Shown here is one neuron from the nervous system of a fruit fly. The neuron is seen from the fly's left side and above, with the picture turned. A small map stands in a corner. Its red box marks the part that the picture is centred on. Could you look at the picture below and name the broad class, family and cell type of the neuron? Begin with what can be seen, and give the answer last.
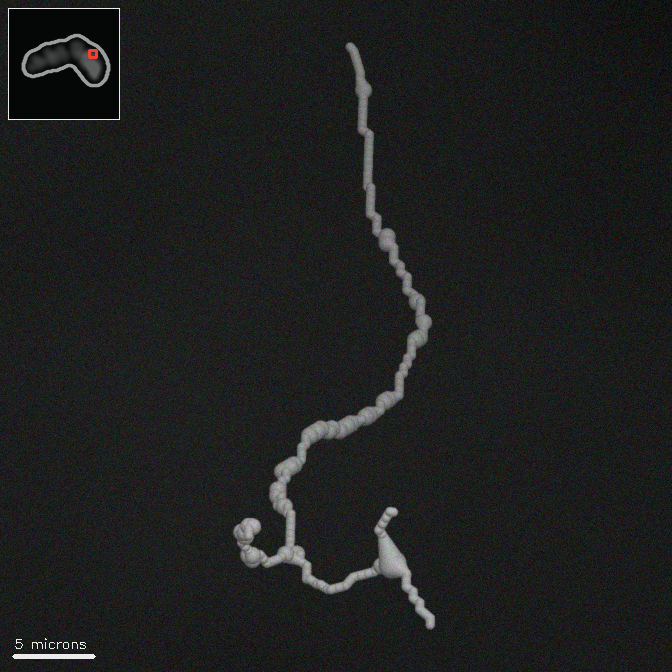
No cell body is drawn. From top to bottom in the picture it spans about 35 microns. It has a dozen or fewer branch ends. This is a sensory neuron entering the brain. The name of its family is class gustatory. It is of cell type LB3b.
